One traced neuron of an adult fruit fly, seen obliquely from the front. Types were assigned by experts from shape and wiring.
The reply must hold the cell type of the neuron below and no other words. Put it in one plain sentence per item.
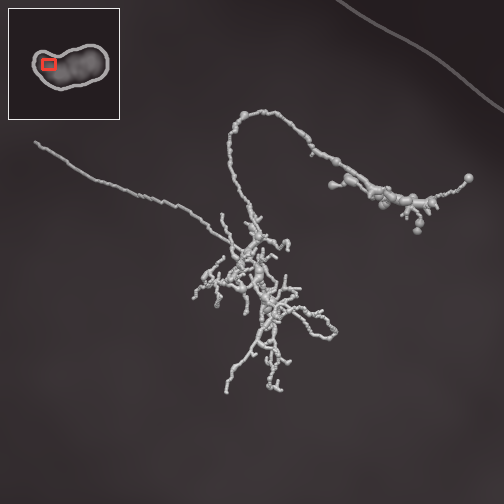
The cell type is IN06A111.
